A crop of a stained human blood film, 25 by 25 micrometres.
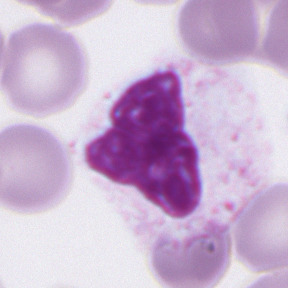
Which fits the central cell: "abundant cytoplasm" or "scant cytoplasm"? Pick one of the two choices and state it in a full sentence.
Around the nucleus lies a broad area of cytoplasm.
